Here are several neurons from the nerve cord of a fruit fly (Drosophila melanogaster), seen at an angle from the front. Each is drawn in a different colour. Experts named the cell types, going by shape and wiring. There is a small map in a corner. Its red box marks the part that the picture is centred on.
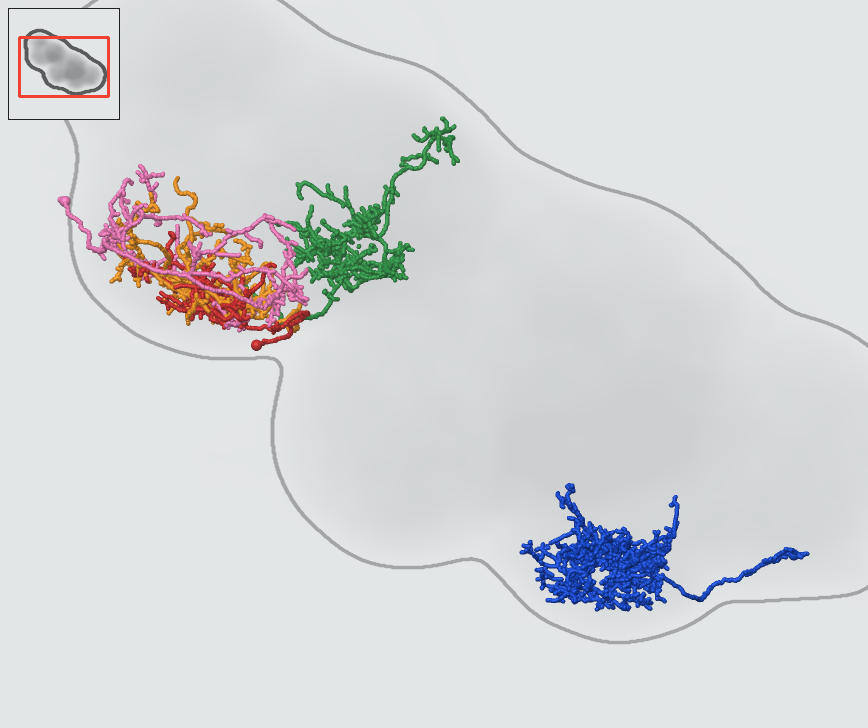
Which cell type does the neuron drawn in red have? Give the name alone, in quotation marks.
"IN14A084"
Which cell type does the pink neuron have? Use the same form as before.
"IN09A034"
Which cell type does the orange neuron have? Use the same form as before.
"IN13B077"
